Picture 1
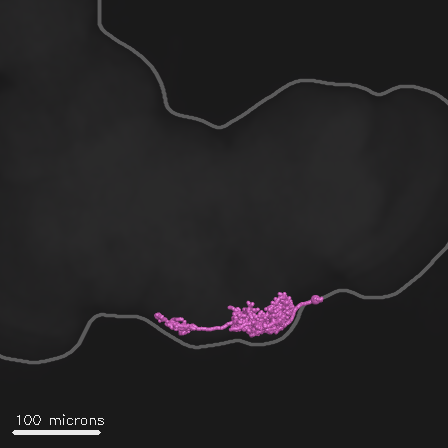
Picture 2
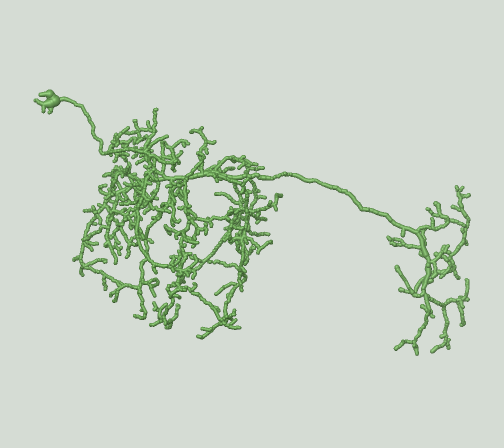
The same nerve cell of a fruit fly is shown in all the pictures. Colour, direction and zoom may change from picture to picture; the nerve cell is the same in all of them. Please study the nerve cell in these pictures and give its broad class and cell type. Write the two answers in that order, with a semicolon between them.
central-brain intrinsic neuron; GNG473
